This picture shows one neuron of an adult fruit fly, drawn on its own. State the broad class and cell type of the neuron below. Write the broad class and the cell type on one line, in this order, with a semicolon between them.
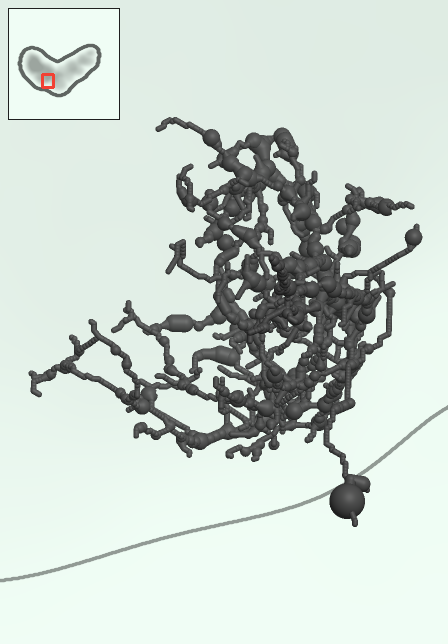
central-brain intrinsic neuron; CB3409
